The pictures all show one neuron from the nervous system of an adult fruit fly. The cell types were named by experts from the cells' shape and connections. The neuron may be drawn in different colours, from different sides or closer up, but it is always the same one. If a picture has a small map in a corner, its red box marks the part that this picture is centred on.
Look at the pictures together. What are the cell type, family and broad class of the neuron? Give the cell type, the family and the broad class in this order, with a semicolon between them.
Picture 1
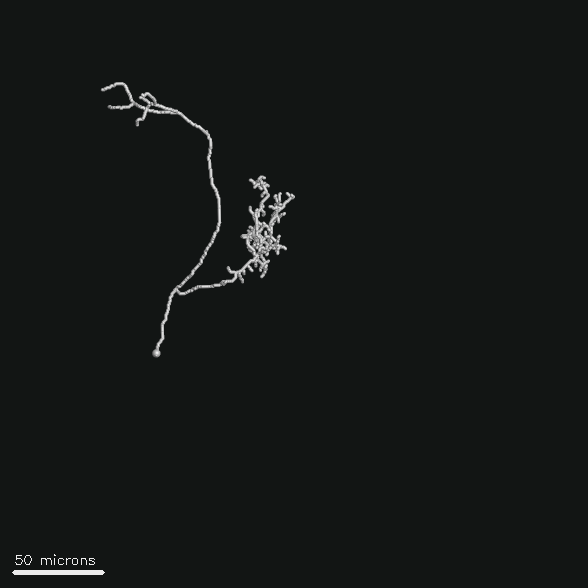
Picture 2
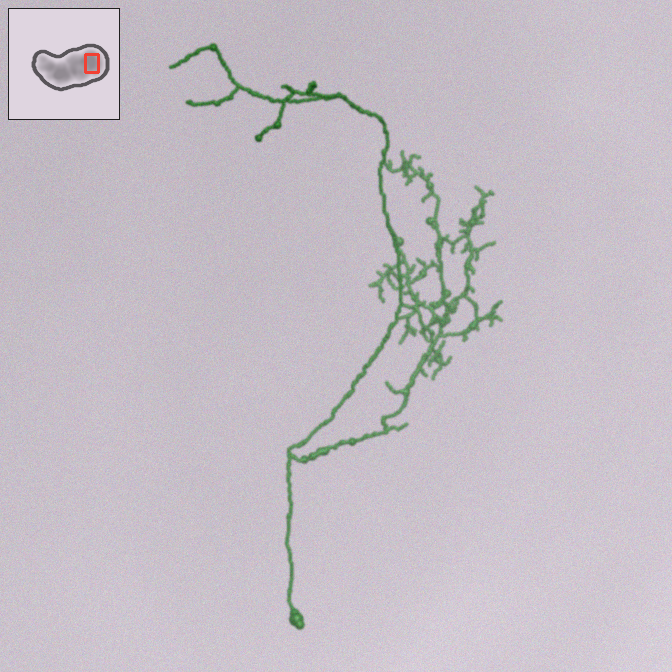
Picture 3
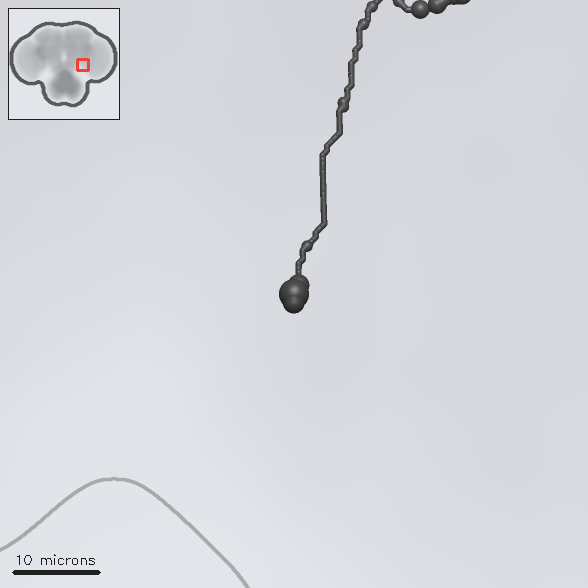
LoVP2; LoVP; visual projection neuron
